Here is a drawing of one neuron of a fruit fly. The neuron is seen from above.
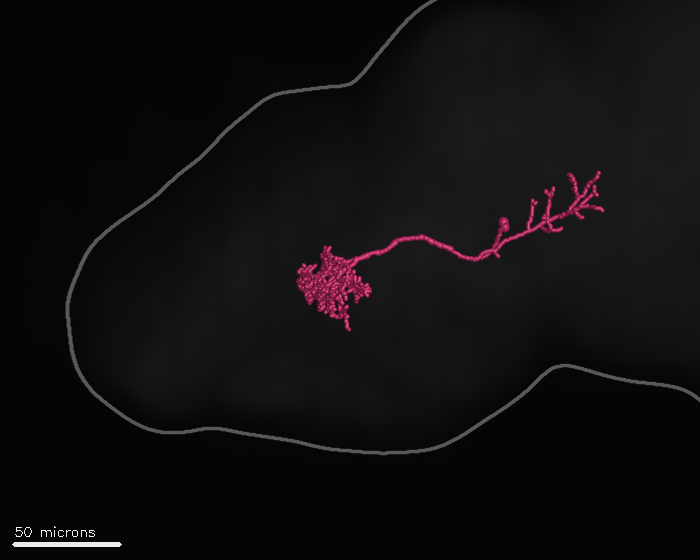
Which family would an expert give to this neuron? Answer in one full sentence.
The neuron is part of the family known as LC.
